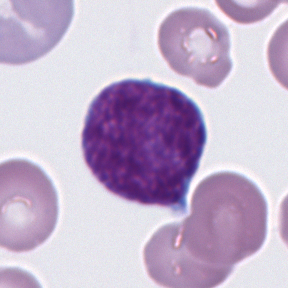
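Myeloblast in a stained smear of human peripheral blood. The cell is about 1.75 times as wide as a red cell that lies whole in the picture. Its nucleus is round in outline, shows no lobes or indentation, and fills about 90% of the cell's area, leaving only a scant rim of cytoplasm. The little cytoplasm visible at the lower right is pale blue, and a small pointed tag of cytoplasm juts from the lower right edge.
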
